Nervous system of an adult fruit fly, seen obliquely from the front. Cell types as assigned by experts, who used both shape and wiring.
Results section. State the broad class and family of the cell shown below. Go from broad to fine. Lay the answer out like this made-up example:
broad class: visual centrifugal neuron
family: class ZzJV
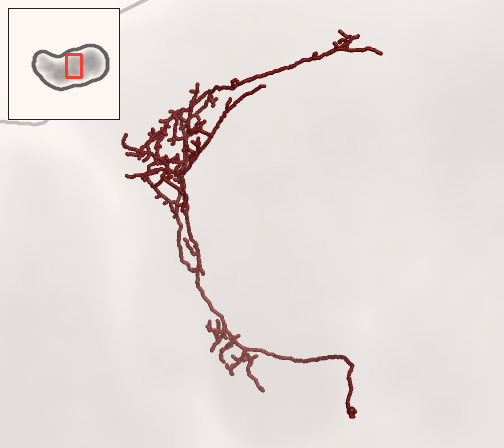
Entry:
broad class: central-brain intrinsic neuron
family: hemilineage WEDa2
